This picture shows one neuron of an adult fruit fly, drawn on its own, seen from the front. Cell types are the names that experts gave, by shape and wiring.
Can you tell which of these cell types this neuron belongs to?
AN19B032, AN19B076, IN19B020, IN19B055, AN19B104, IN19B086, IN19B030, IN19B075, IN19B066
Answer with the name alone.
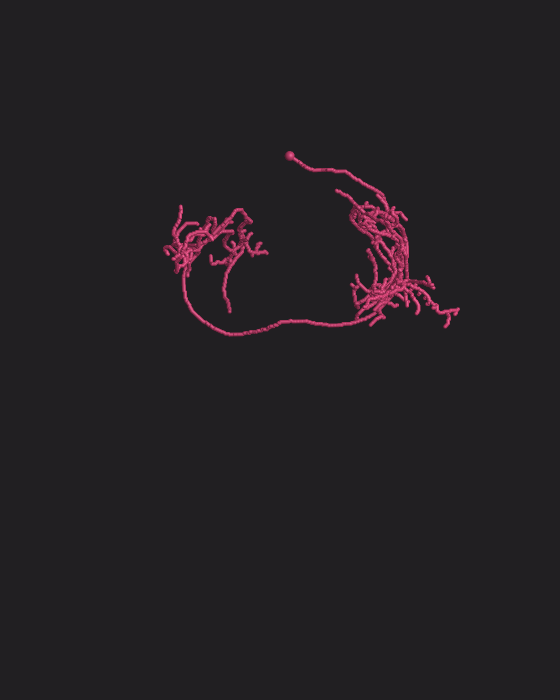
IN19B055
